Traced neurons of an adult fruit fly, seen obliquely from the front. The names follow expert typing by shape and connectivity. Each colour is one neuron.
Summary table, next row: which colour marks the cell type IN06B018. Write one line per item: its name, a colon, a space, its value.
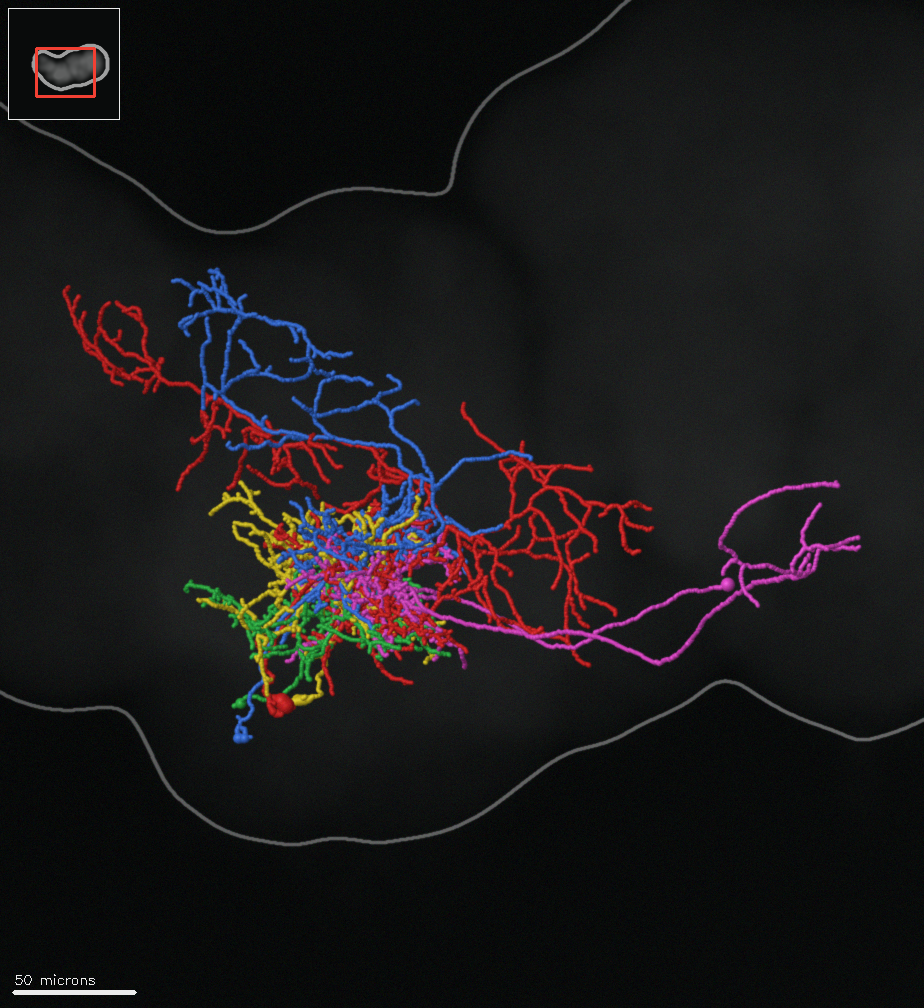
colour: red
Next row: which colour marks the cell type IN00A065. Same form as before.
colour: green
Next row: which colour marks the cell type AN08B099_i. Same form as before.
colour: magenta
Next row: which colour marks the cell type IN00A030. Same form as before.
colour: yellow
